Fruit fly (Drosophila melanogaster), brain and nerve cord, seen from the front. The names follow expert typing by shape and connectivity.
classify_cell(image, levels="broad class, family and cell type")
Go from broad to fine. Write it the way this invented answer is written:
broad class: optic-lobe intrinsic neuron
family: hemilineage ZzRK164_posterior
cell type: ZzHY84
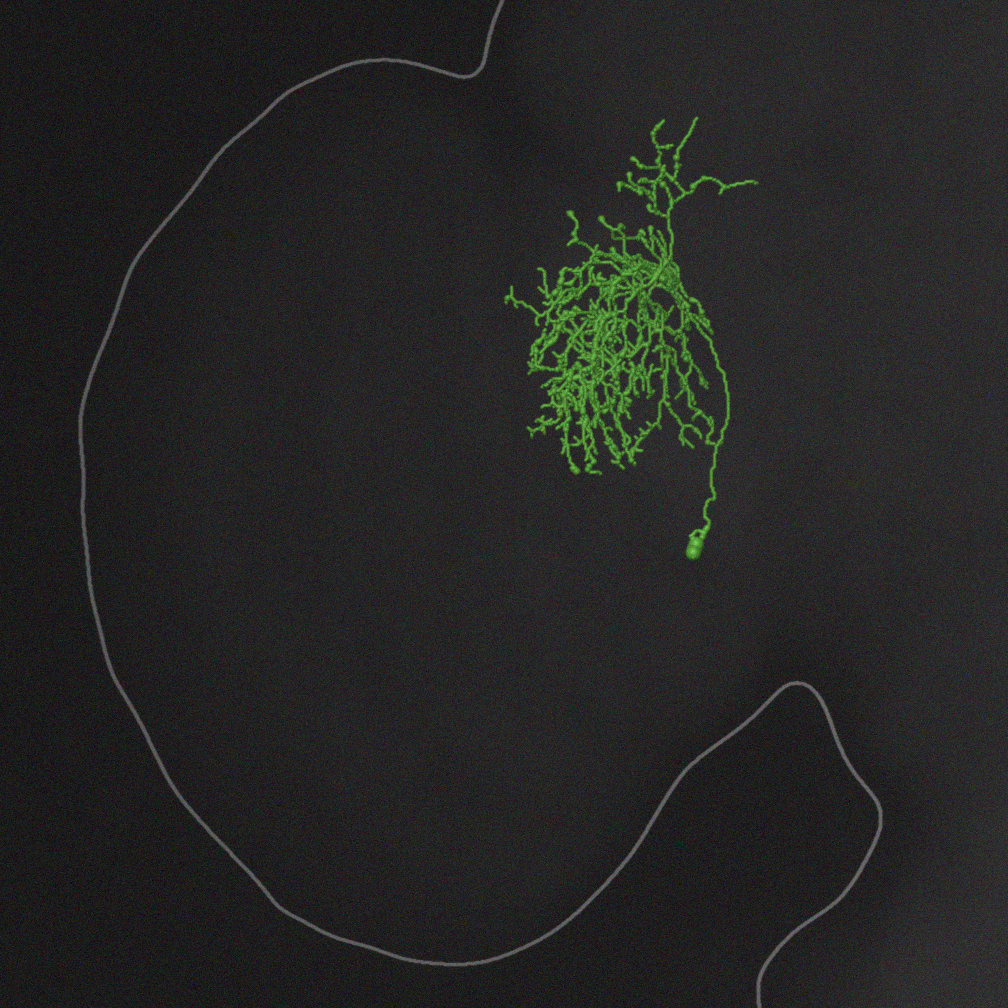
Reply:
broad class: visual projection neuron
family: LoVP
cell type: LoVP46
